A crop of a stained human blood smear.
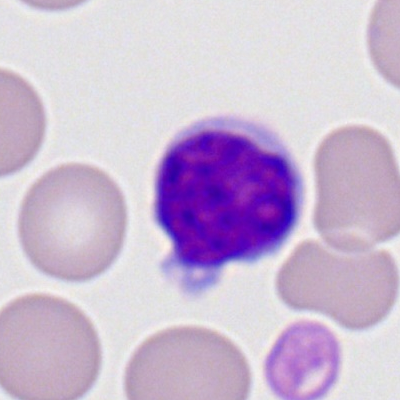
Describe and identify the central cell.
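First impression: the outline is roughly round. The cytoplasm is pale blue, and scanning it, I find no granules at all. Hmm, there's also a small pale bleb protruding from the lower left edge. This cell is a lymphocyte.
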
